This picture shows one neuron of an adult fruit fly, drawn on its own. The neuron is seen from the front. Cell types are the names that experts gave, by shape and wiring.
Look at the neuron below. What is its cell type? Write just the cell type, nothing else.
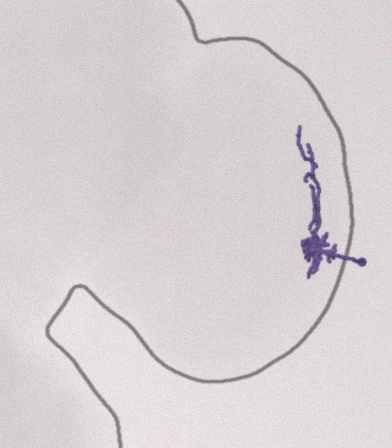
Cm8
